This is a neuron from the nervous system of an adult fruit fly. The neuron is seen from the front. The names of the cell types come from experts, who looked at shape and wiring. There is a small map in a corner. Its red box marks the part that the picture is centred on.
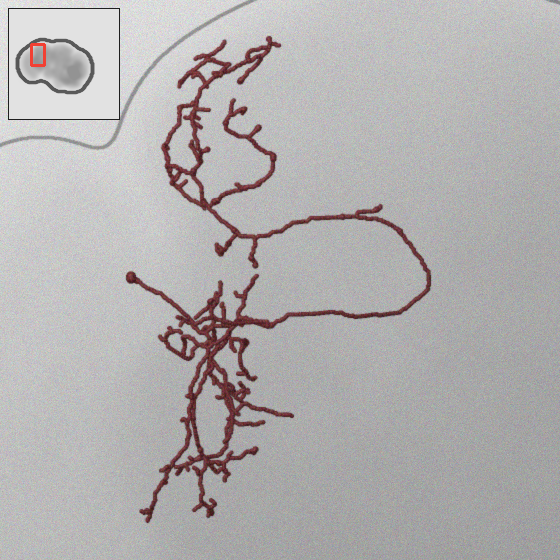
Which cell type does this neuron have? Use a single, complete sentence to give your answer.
The neuron is of cell type AVLP225_b3.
